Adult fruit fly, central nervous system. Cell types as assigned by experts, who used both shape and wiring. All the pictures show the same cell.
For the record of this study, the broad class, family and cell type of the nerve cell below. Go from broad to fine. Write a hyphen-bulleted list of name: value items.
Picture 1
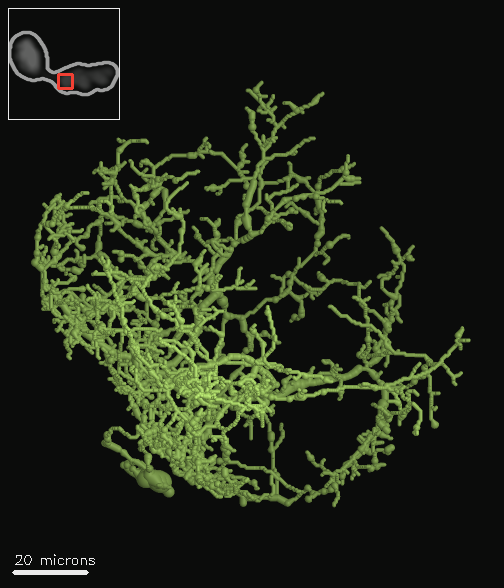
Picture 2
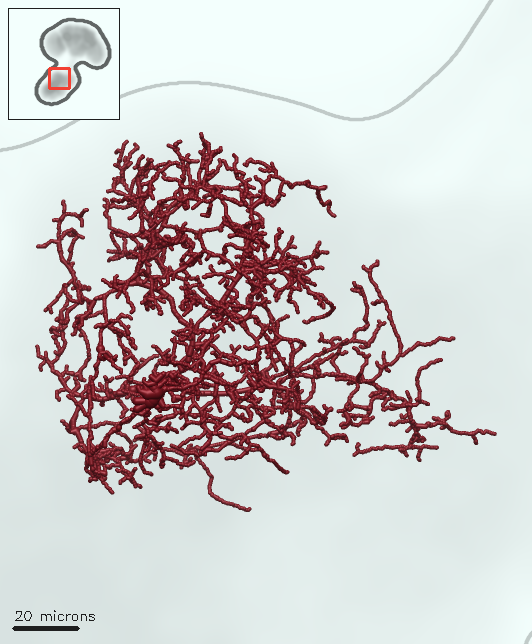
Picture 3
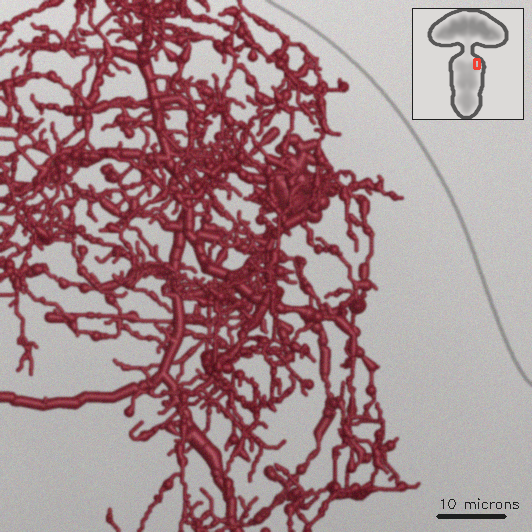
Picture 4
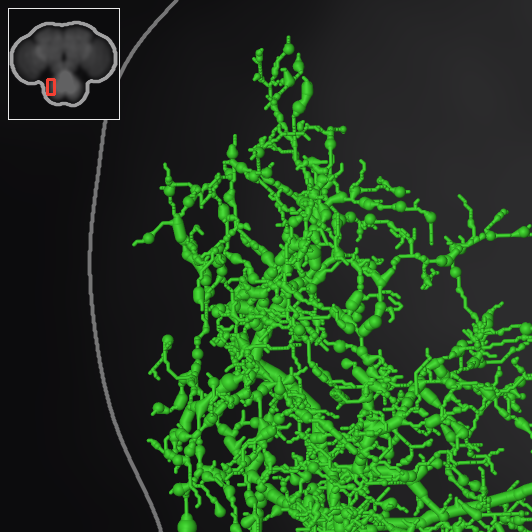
- broad class: nerve-cord intrinsic neuron
- family: hemilineage 13A
- cell type: IN13A005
